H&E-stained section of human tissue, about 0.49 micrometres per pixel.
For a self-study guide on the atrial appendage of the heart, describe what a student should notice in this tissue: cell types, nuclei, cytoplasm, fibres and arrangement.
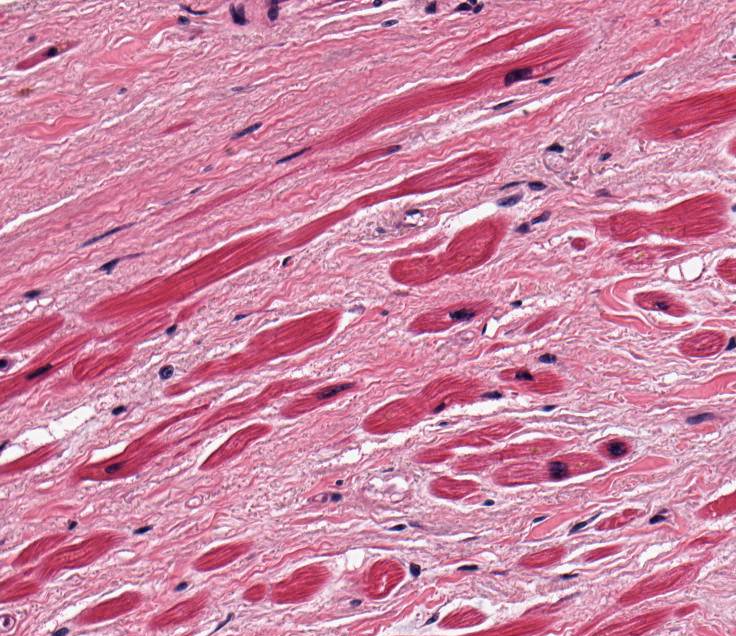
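Across the upper half, the muscle fibres run on a diagonal from lower left to upper right. On the right half, many of them show as short rounded or oval profiles instead of long strands. Their cytoplasm takes a deeper red than the surrounding stroma, and that stroma has small, dark, spindle-shaped nuclei scattered through it.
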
